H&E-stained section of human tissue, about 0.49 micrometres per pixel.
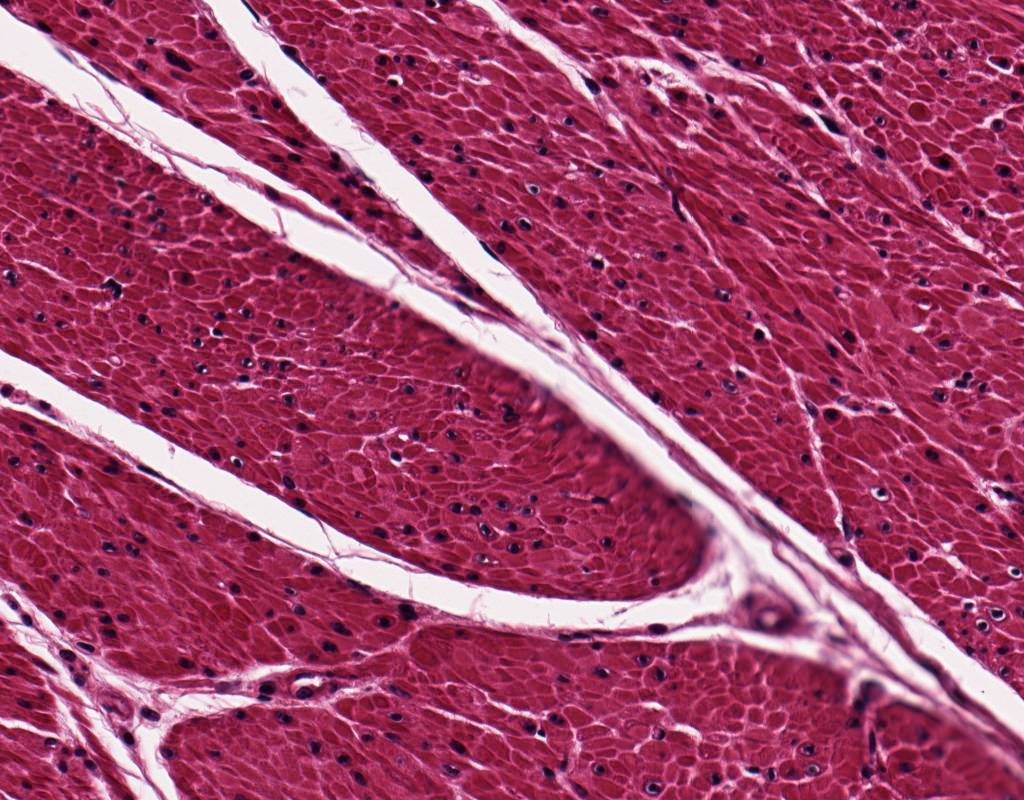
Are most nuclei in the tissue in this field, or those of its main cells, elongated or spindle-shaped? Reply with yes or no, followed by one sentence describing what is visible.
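No. The nuclei are round and dark and sit in the centre of the cell profiles.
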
